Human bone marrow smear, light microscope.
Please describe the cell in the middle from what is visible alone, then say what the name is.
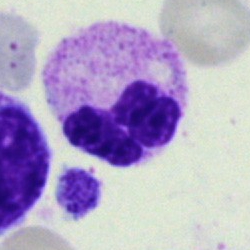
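The nucleus consists of separate lobes joined together and occupies the lower half of the cell. Cytoplasm is abundant and pale pinkish-lilac, with fine pink-purple granules scattered throughout. The cell is a segmented neutrophil.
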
